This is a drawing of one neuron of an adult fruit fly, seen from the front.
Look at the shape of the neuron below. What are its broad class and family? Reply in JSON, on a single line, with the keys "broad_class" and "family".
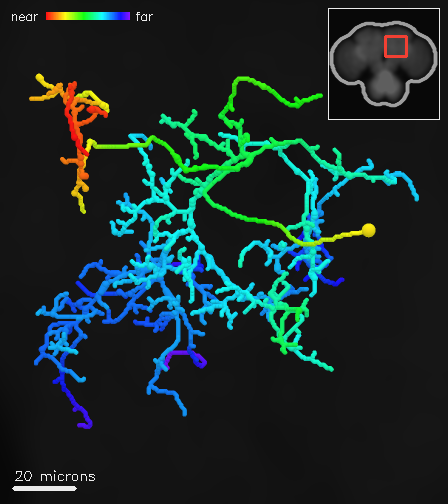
{"broad_class": "central-brain intrinsic neuron", "family": "hemilineage CREl1"}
